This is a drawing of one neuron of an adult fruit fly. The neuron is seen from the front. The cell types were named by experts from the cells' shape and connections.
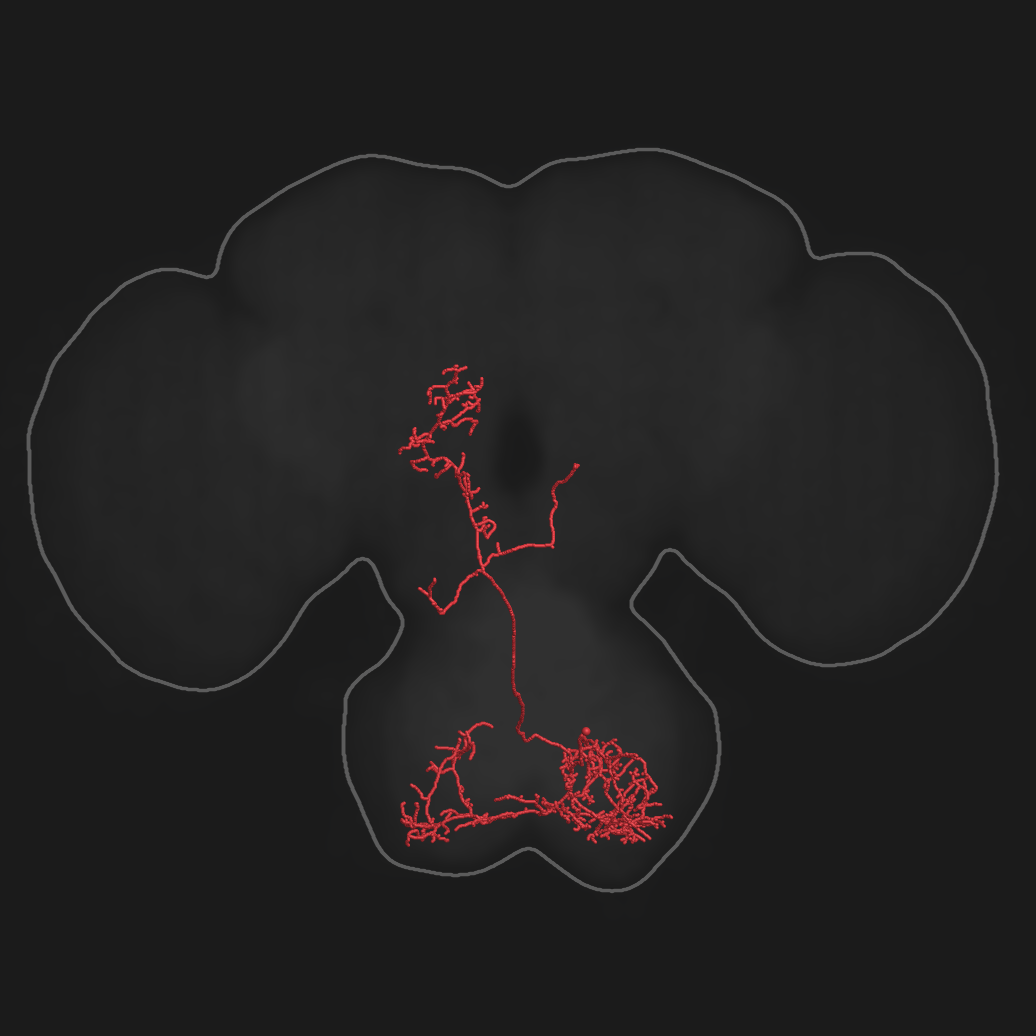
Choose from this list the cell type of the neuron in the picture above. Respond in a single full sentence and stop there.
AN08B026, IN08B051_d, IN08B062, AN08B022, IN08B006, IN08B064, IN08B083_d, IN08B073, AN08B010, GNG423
The neuron has AN08B026 as its cell type.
